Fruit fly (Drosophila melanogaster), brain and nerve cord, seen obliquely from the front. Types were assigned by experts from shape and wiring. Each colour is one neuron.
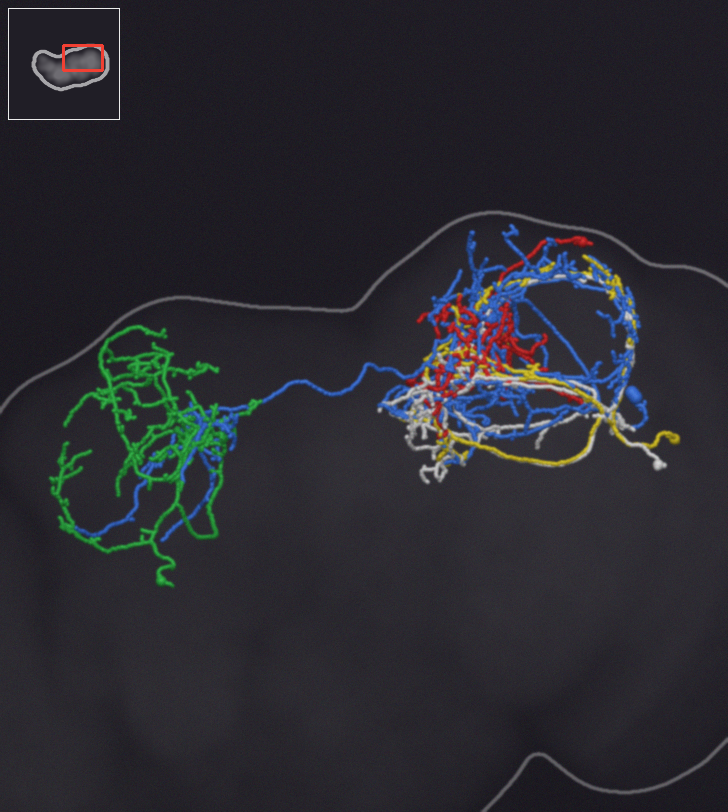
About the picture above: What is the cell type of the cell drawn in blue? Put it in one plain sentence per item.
The cell type is CL135.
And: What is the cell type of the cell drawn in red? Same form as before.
The cell type is LHPD1b1.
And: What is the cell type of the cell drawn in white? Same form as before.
The cell type is CL090_a.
